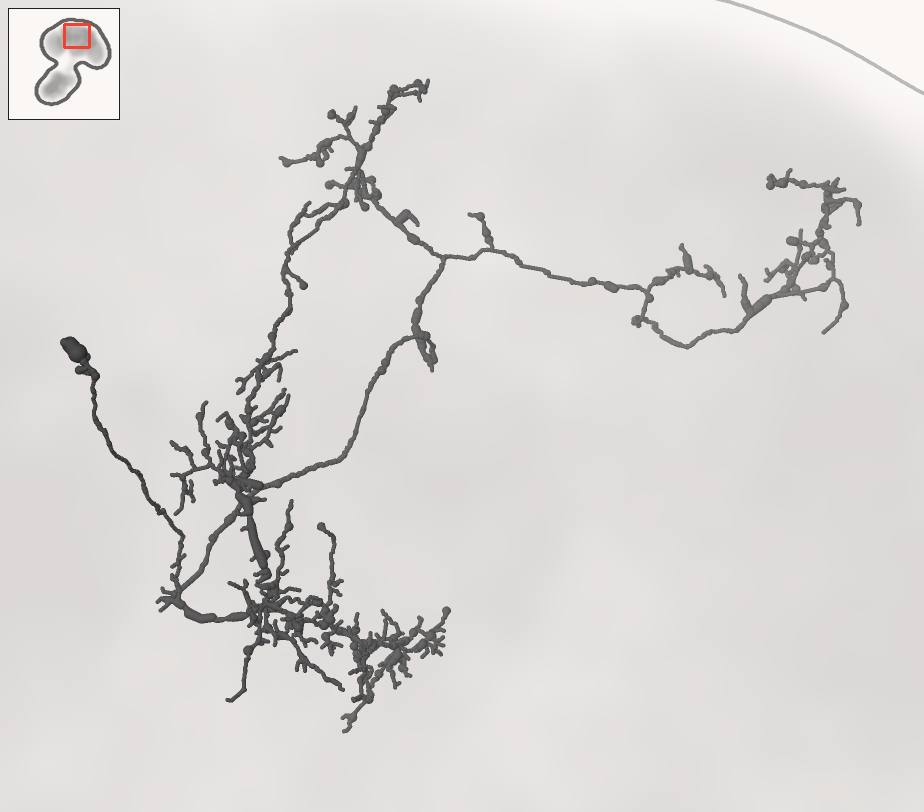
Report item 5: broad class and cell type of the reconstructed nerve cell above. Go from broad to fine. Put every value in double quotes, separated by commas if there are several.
"central-brain intrinsic neuron", "LAL115"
